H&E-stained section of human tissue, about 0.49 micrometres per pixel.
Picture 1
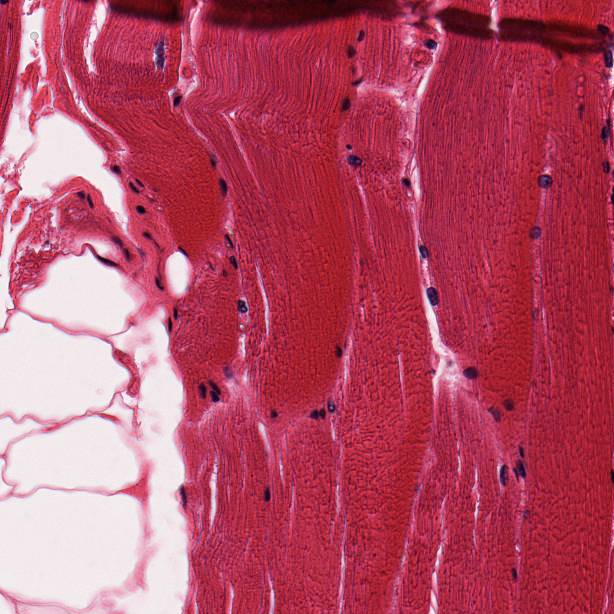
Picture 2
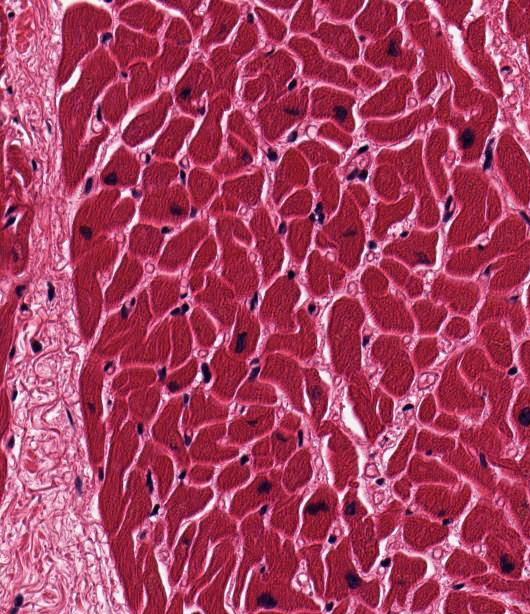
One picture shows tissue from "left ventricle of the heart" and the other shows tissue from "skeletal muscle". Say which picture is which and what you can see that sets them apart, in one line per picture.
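Picture 1 is from the skeletal muscle. Dark, flattened nuclei lie at the edges of the muscle fibres rather than in their centres.
Picture 2 is from the left ventricle of the heart. Muscle nuclei lie centrally within the fibres rather than at their edges.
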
